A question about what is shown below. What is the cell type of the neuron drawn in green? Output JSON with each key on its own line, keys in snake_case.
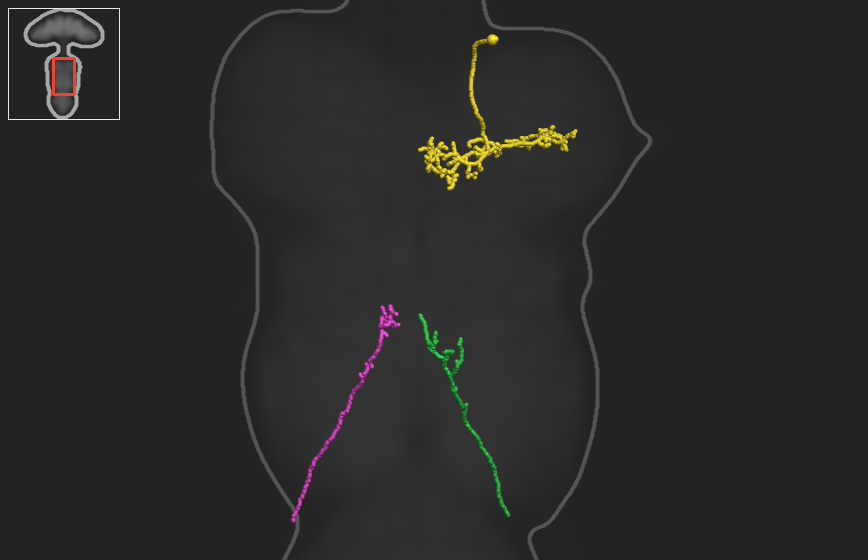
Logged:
{
 "cell_type": "SNpp58"
}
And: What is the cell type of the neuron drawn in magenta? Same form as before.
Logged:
{
 "cell_type": "SNpp47"
}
